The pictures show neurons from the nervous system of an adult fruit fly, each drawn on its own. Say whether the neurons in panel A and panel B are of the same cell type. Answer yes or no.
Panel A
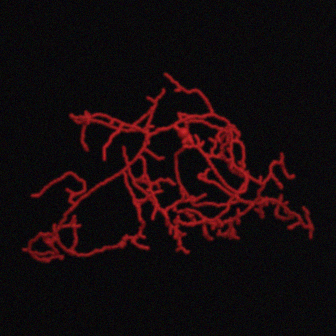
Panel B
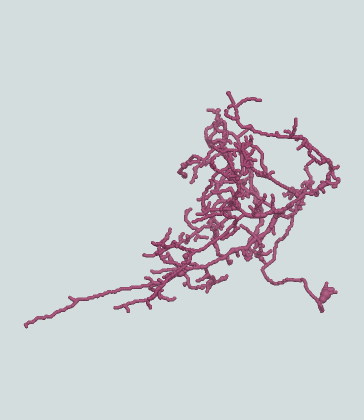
no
